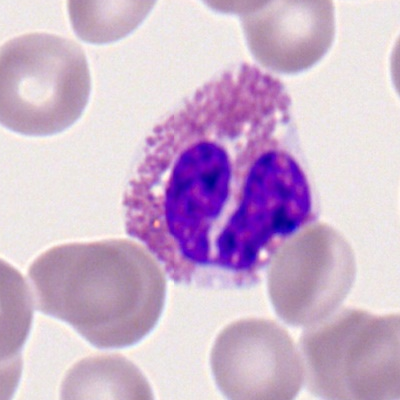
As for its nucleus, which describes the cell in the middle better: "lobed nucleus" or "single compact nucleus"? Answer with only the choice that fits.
Lobed nucleus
